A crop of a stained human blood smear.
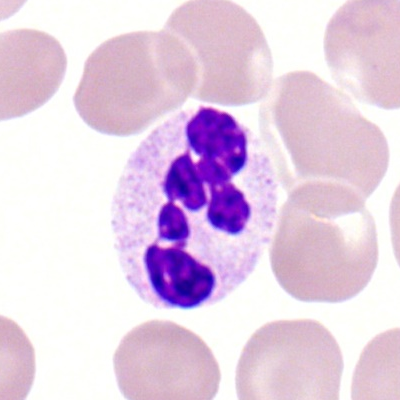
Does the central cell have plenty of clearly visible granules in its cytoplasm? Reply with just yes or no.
Yes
